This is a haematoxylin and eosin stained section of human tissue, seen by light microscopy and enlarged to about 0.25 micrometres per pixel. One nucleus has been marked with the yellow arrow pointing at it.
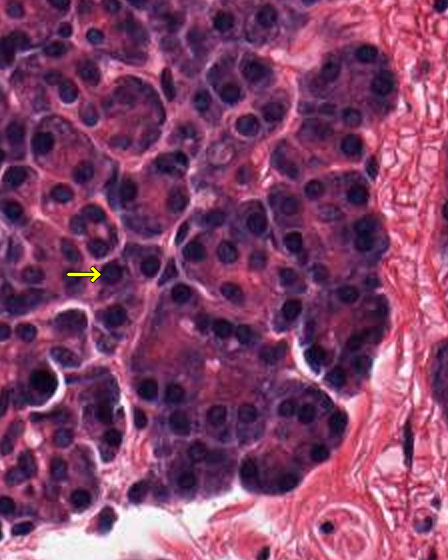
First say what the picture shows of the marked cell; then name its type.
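The nucleus is round and darkly stained, about the same size as the nuclei of the neighbouring cells. The cytoplasm around the nucleus is pink-purple and forms a modest rim rather than a broad expanse. It lies packed among similar cells with round dark nuclei, forming a small rounded cluster bounded by pale lines. The marked cell is a pancreatic acinar cell.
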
